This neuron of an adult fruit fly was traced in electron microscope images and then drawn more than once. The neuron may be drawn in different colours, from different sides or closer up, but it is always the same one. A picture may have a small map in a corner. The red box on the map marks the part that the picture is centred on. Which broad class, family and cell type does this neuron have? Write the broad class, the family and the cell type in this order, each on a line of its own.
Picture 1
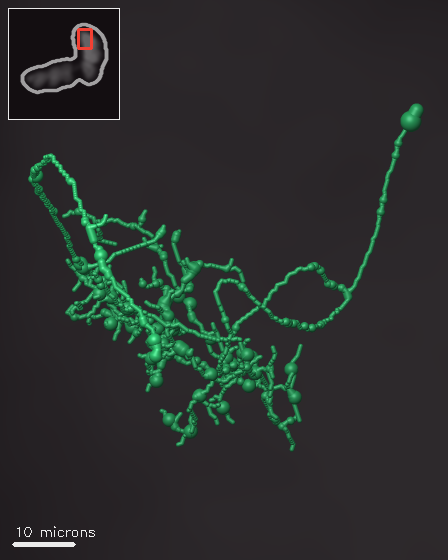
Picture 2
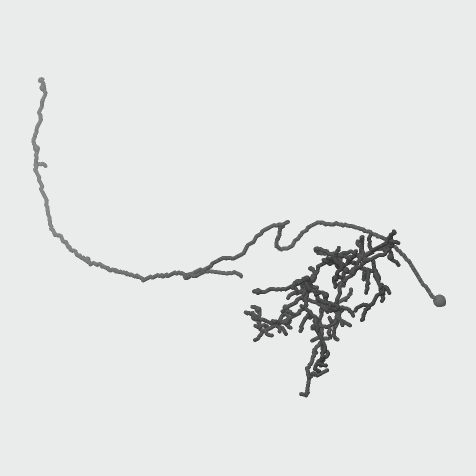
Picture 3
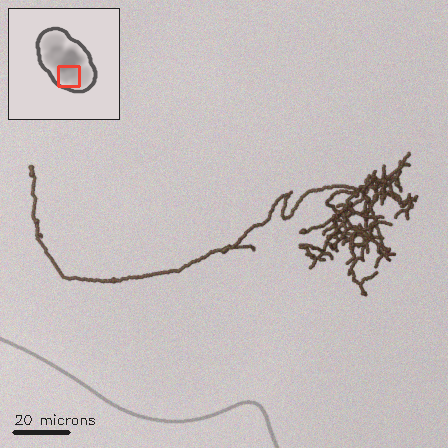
visual projection neuron
LoVP
LoVP6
